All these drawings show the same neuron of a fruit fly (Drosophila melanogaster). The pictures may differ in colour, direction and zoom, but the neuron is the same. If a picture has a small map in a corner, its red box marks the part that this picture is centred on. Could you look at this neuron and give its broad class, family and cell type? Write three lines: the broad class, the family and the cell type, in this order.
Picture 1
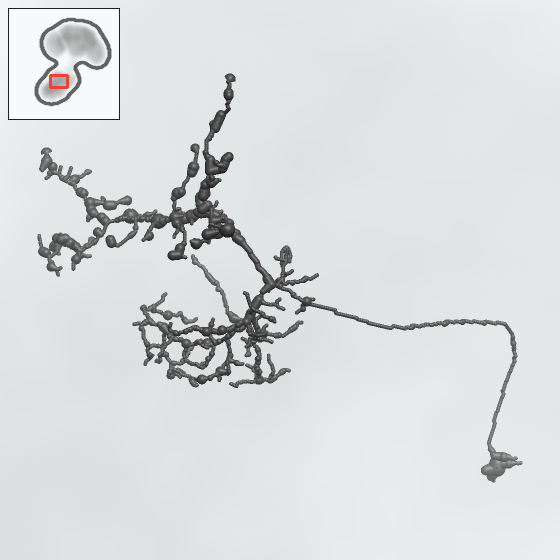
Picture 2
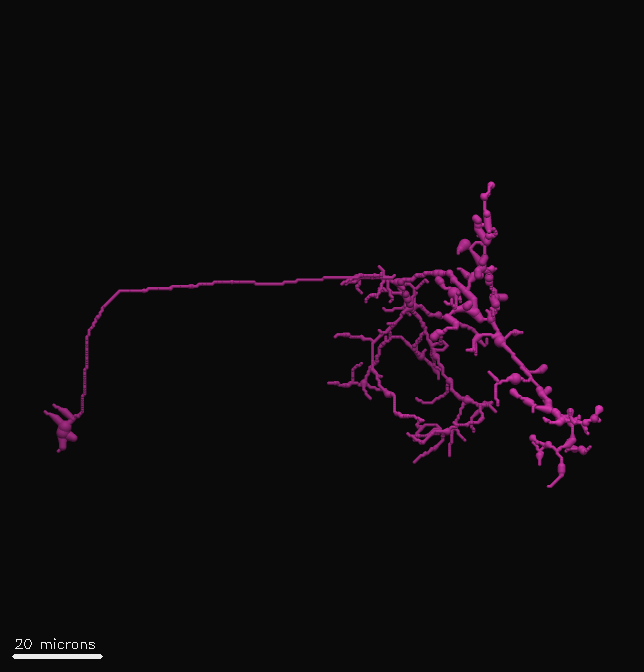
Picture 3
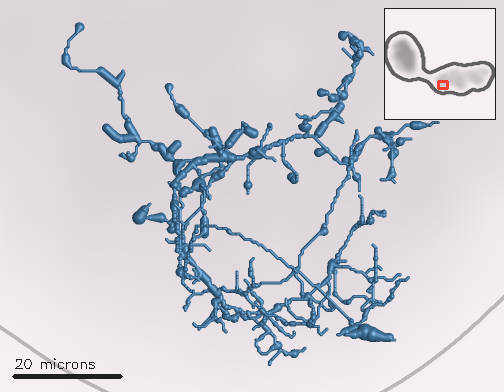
nerve-cord intrinsic neuron
hemilineage 13B
IN13B035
